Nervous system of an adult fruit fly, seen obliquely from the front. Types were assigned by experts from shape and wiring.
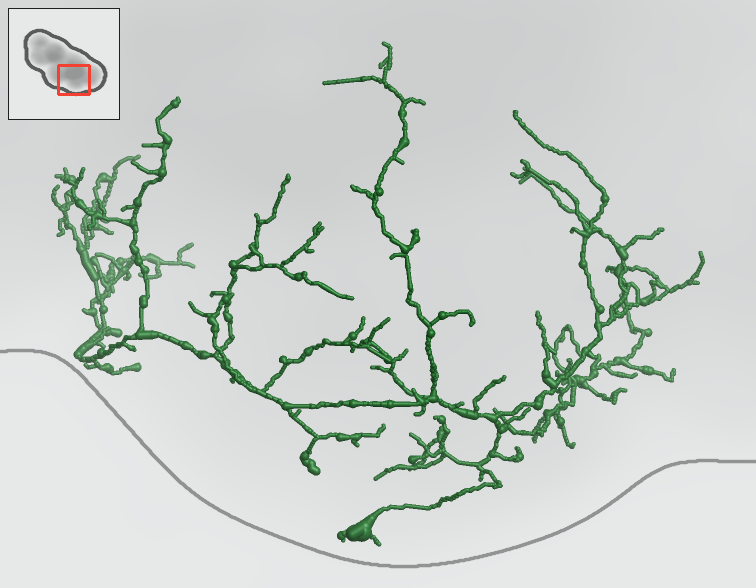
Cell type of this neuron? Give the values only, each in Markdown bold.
**IN13A047**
